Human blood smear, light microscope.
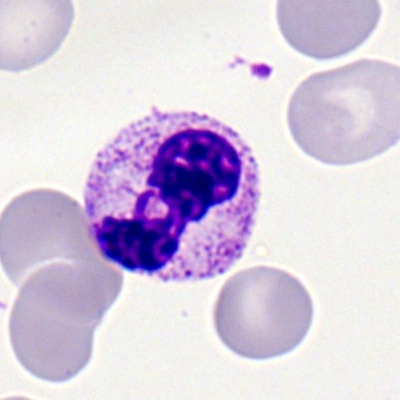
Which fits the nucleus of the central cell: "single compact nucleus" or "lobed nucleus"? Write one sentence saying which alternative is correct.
It is a lobed nucleus that this cell contains.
